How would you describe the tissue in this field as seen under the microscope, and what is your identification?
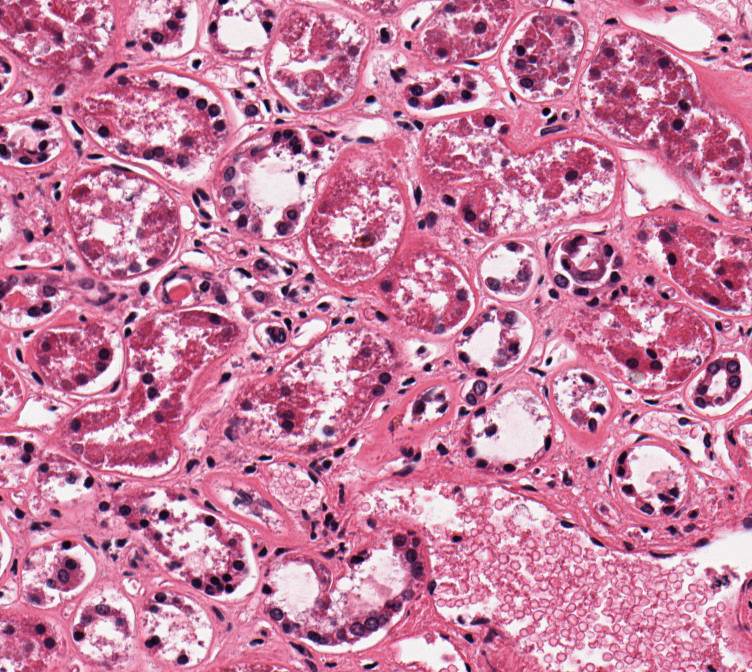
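Here closely packed round to oval tubular cross-sections fill the field, narrow strips of stroma between. Many have lining cells with abundant granular eosinophilic cytoplasm and round dark nuclei. Each has a distinct pink basement membrane rim. A few smaller ones, mostly rightward, have low cuboidal cells with paler cytoplasm and more open lumens. This is renal cortex.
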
